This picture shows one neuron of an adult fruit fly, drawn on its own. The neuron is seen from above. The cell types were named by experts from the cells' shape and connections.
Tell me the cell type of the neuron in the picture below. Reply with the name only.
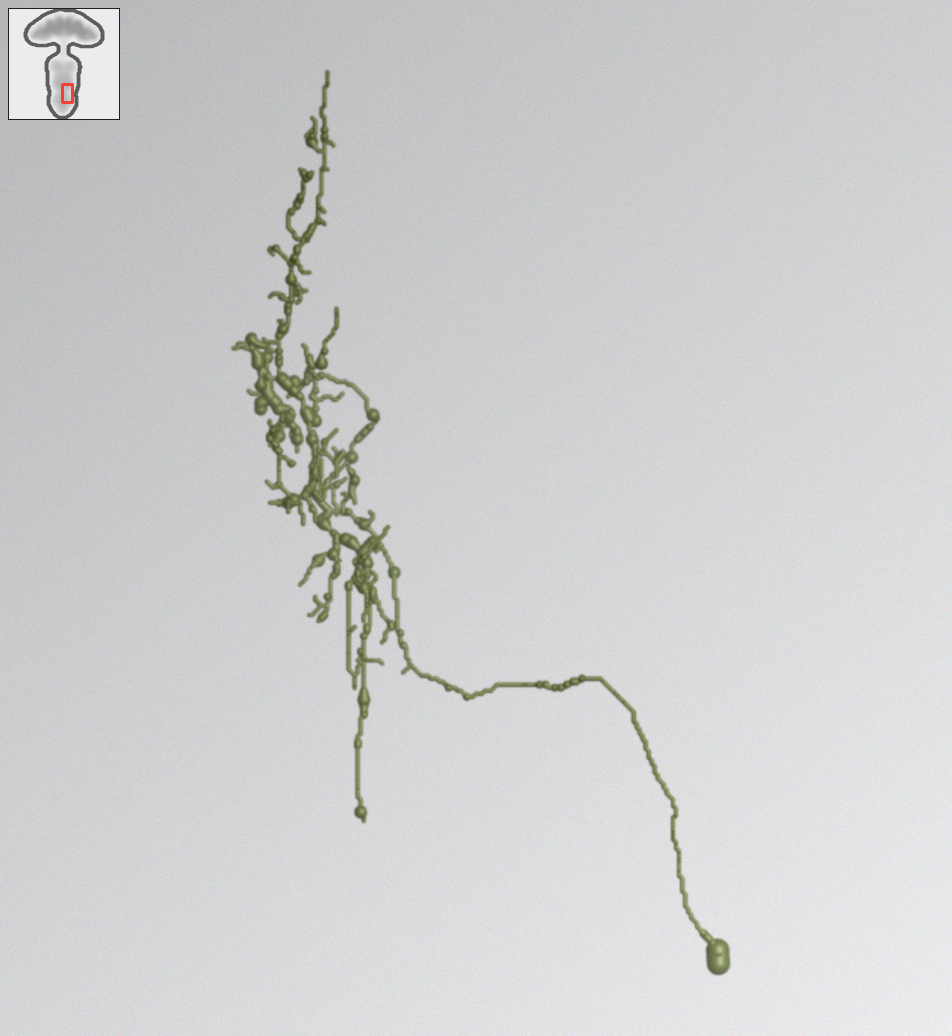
IN09A086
